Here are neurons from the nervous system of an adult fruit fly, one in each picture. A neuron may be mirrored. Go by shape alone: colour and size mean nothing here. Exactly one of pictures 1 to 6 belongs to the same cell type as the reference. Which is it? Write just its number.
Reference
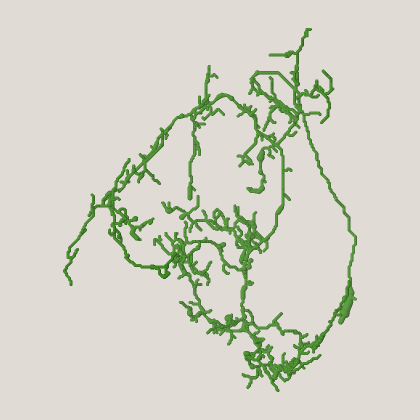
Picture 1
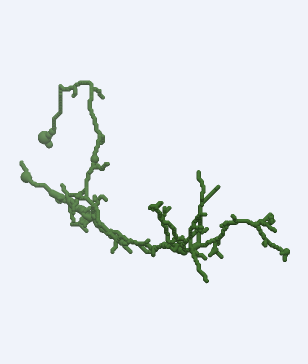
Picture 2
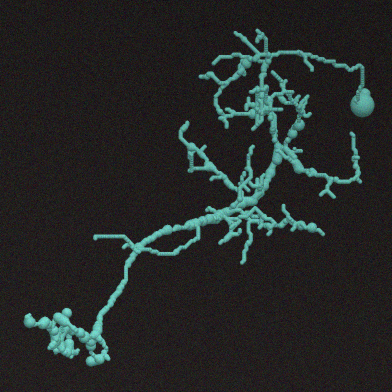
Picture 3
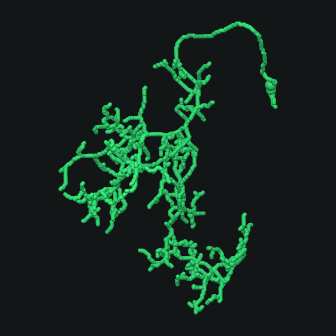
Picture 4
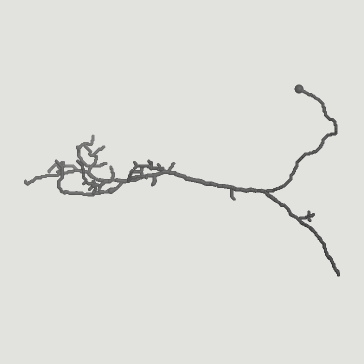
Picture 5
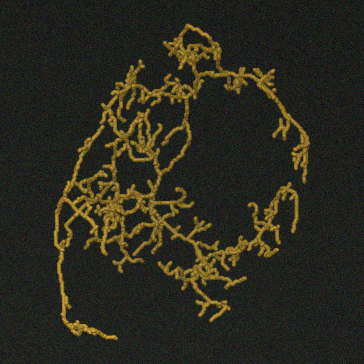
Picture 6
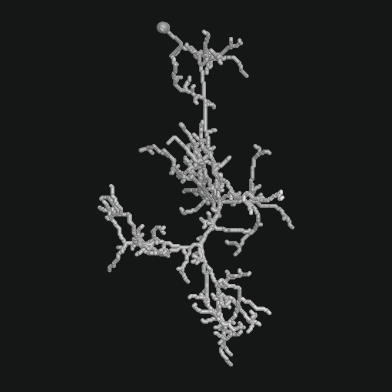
3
